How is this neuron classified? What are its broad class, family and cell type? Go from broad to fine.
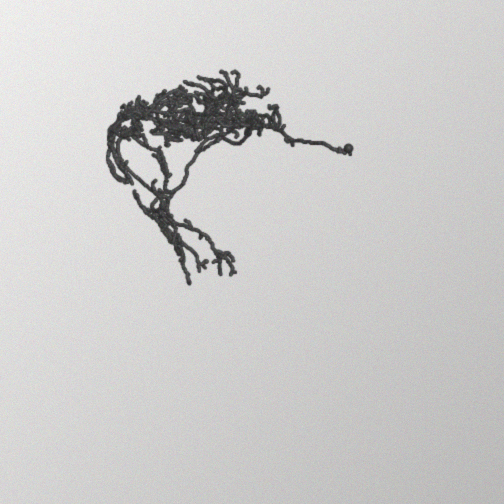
central-brain intrinsic neuron; hemilineage SMPpv2_dorsal; SMP254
